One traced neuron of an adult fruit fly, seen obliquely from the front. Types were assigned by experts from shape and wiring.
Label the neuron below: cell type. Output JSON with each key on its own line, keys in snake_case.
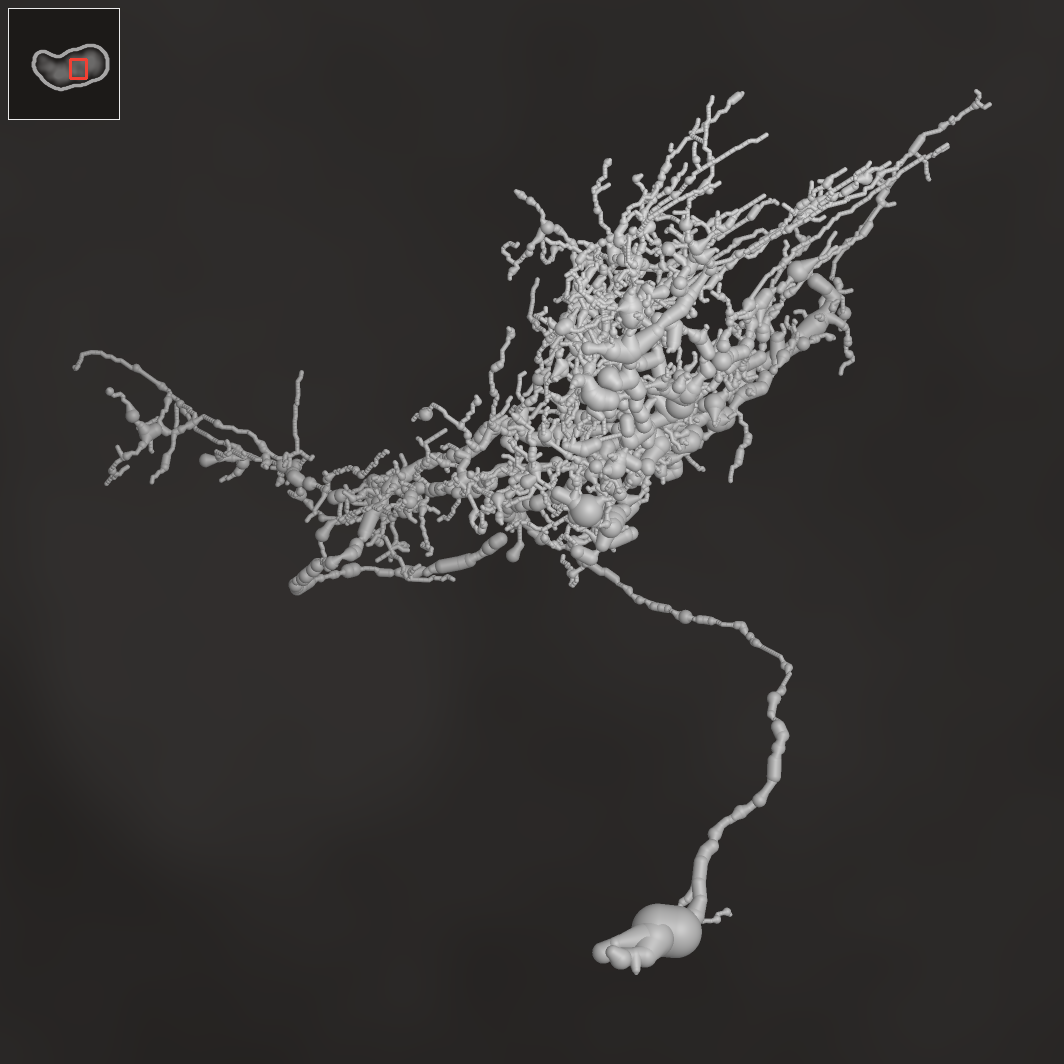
{
 "cell_type": "LAL207"
}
